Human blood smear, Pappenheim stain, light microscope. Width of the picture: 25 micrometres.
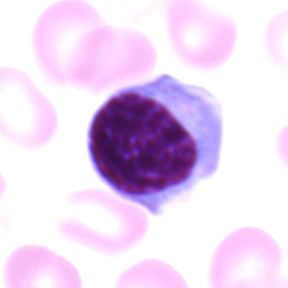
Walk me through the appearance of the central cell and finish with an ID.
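No nucleoli show up in the nucleus here. The cytoplasm is a pale greyish blue with no granules in it, and its rim is wider on the right side of the cell than on the left. It's a normoblast.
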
